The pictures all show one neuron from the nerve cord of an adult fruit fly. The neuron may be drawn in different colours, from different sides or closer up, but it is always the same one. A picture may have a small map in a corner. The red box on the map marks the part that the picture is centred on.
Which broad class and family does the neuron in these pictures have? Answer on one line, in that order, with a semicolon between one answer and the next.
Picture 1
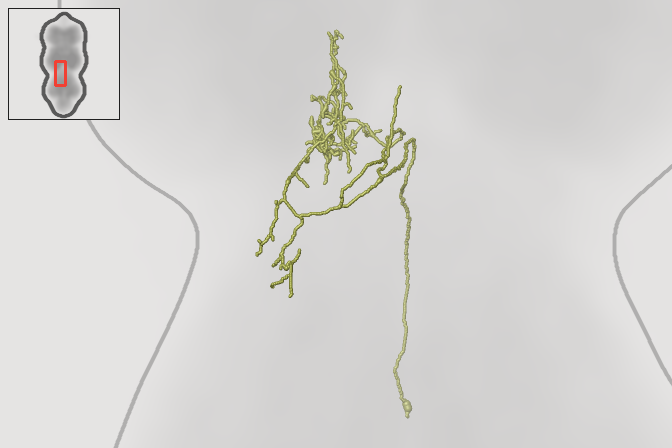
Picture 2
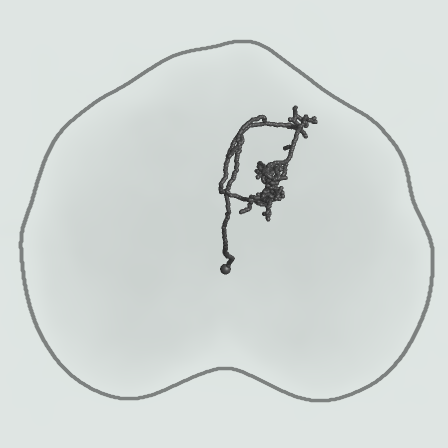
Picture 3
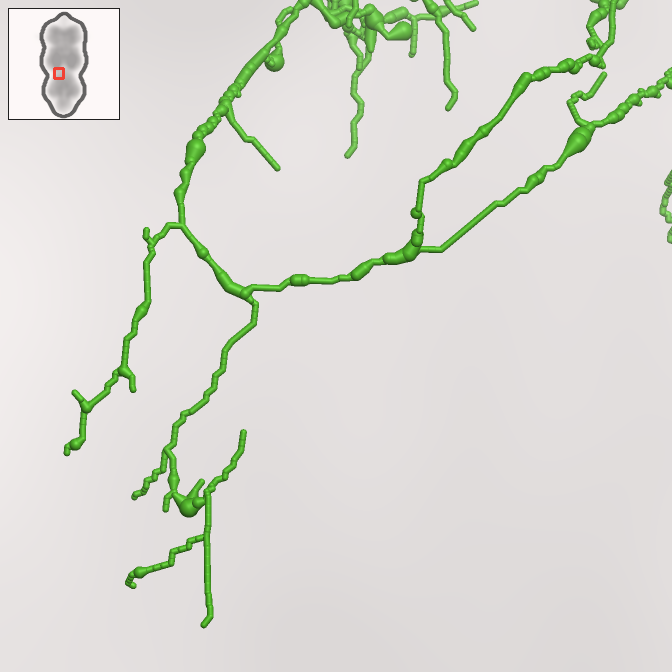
nerve-cord intrinsic neuron; hemilineage 02A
